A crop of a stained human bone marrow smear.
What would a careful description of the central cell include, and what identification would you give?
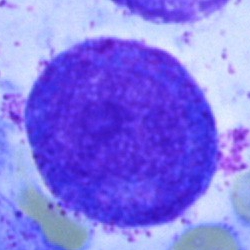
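Outline round, edge smooth. No vacuoles within the cell. Surface free of projections or blebs. Small magenta granules scattered in the background outside the cell, densest at its right side. Promyelocyte.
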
